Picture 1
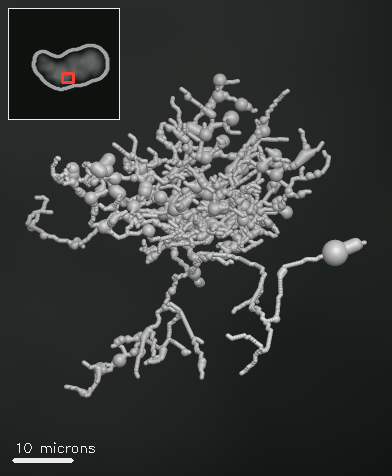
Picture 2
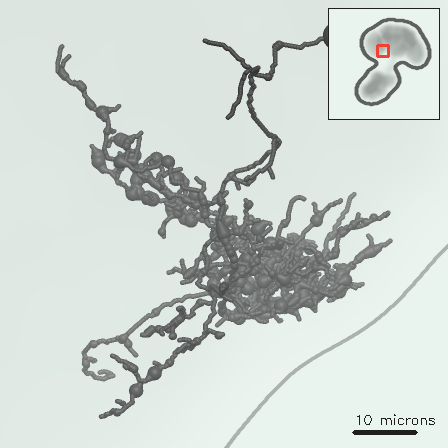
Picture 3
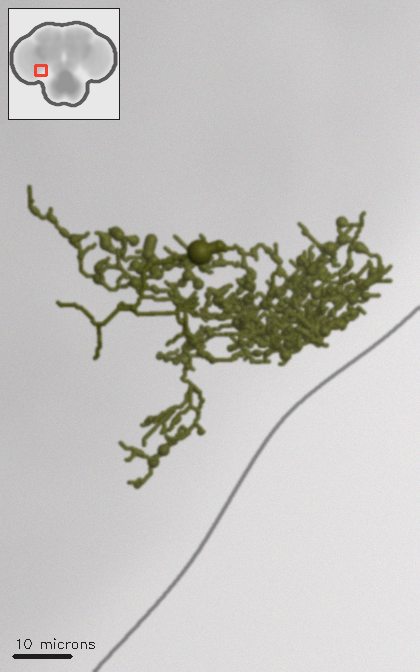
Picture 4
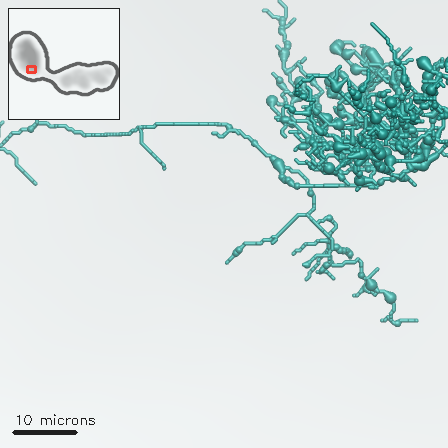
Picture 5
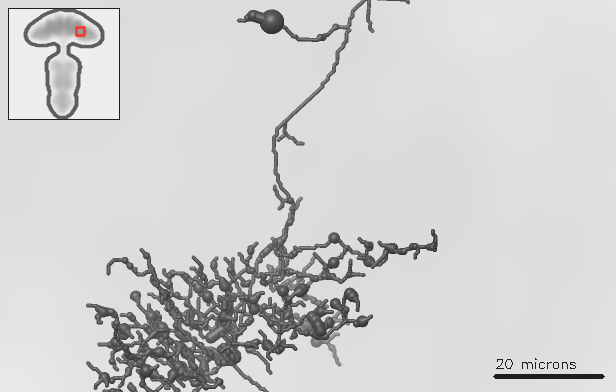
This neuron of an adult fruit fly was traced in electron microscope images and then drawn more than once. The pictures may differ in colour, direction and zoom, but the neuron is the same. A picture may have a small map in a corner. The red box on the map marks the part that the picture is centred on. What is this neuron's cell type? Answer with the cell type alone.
TmY19a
